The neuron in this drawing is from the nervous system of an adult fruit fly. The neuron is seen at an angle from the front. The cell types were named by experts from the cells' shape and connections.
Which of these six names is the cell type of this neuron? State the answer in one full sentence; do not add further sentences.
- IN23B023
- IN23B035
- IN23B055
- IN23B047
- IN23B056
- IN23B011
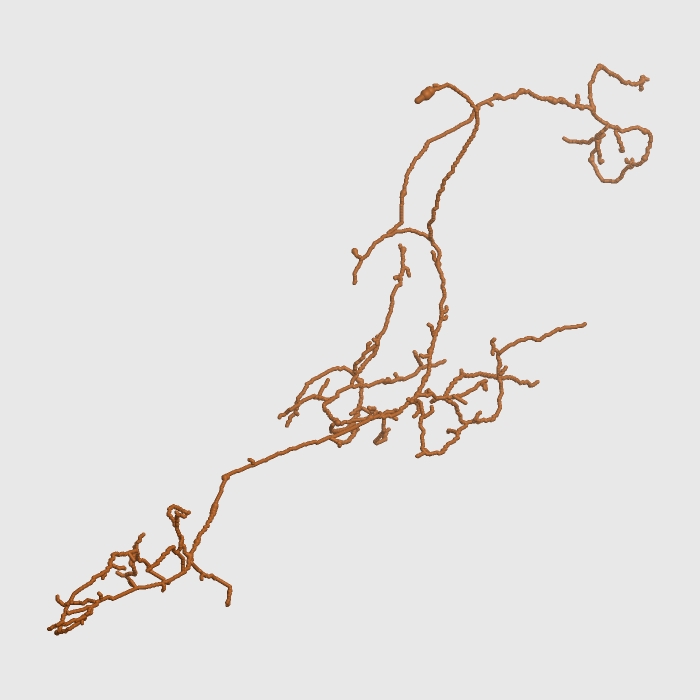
This neuron is a member of the IN23B035 cell type.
